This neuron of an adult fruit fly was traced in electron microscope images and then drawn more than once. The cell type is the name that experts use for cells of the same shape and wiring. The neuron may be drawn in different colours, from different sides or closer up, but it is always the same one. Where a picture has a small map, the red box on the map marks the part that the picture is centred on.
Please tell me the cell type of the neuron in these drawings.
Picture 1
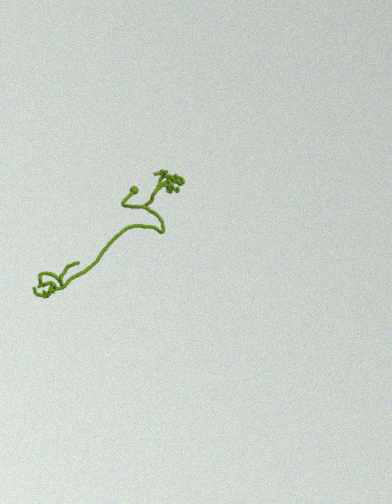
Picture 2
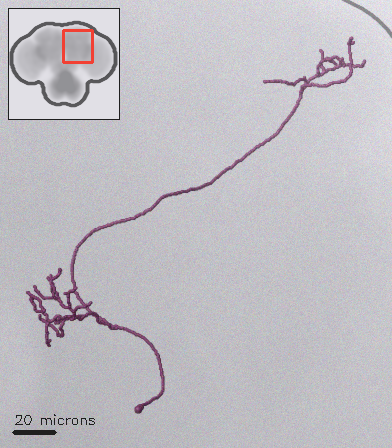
M_vPNml83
